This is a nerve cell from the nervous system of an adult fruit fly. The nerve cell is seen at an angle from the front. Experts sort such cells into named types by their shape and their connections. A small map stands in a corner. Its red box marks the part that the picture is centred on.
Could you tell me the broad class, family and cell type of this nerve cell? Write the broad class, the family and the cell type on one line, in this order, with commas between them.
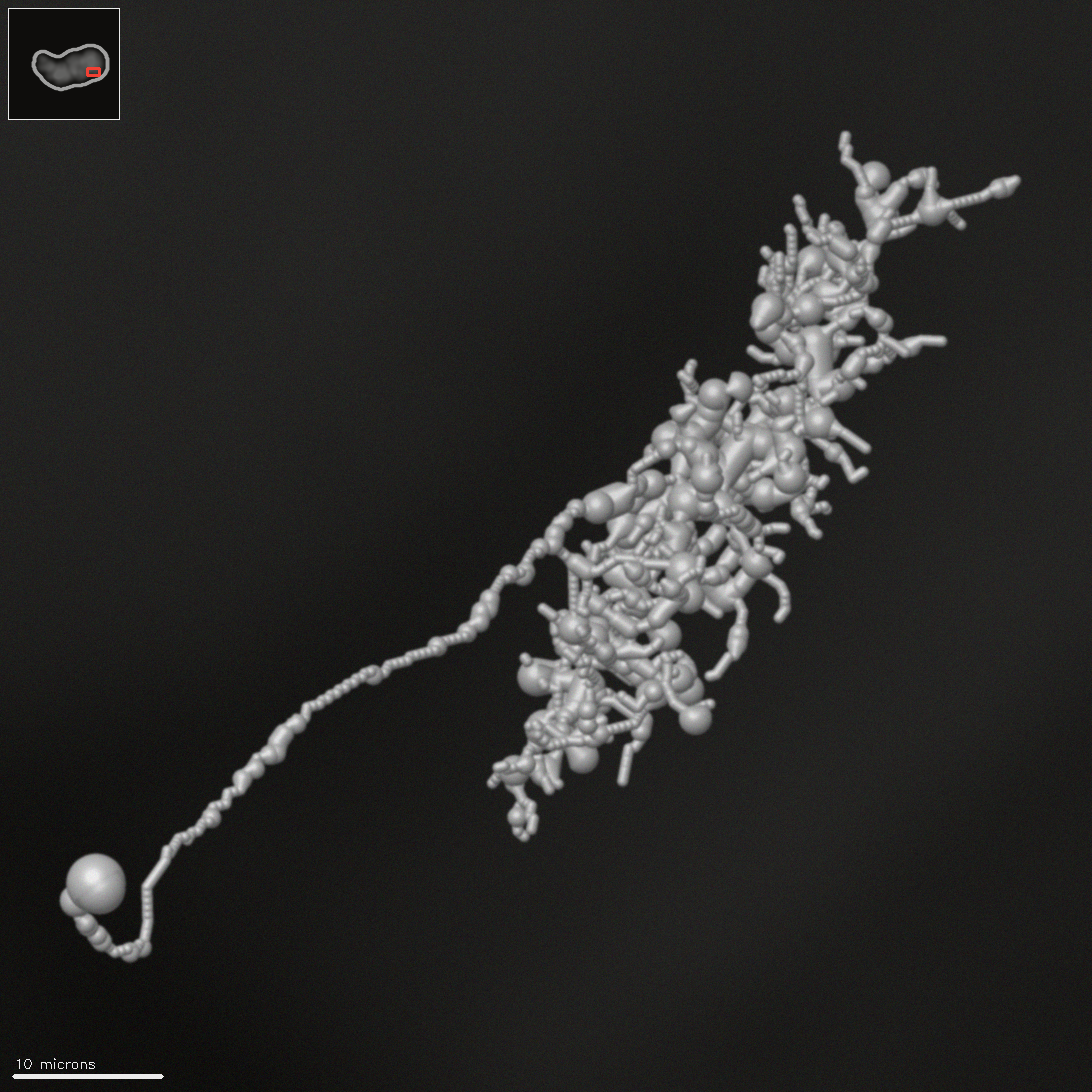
optic-lobe intrinsic neuron, Pm, Pm1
